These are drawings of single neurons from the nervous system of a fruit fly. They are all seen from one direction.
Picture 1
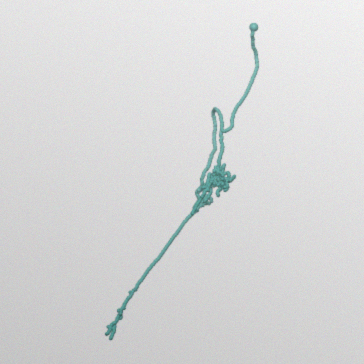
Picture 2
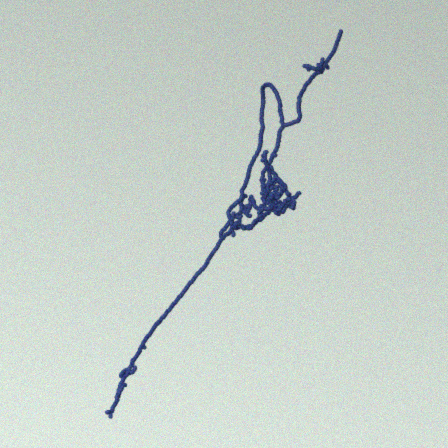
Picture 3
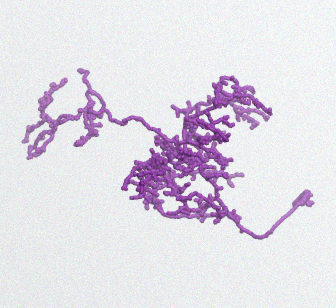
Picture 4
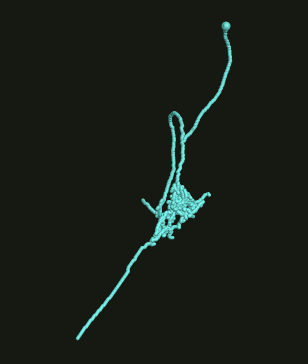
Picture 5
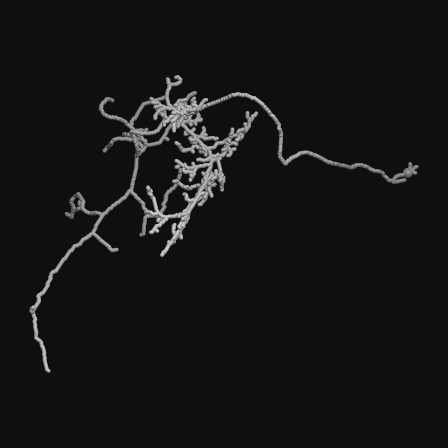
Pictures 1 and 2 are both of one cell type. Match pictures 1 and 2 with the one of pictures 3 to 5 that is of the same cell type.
4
